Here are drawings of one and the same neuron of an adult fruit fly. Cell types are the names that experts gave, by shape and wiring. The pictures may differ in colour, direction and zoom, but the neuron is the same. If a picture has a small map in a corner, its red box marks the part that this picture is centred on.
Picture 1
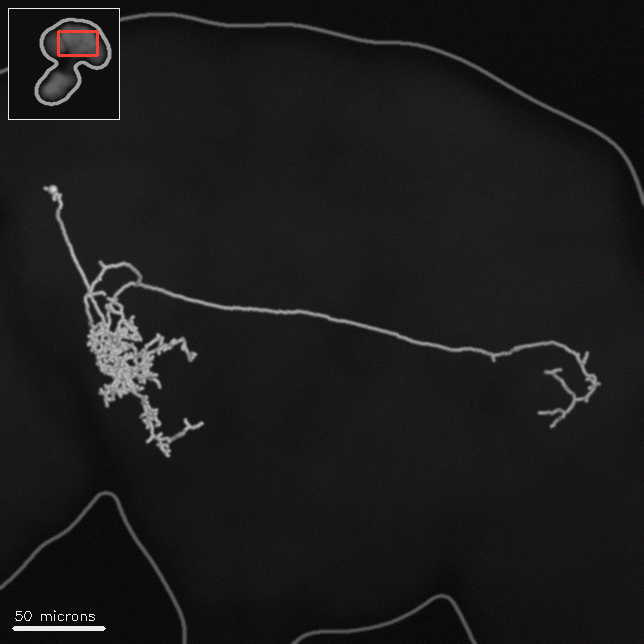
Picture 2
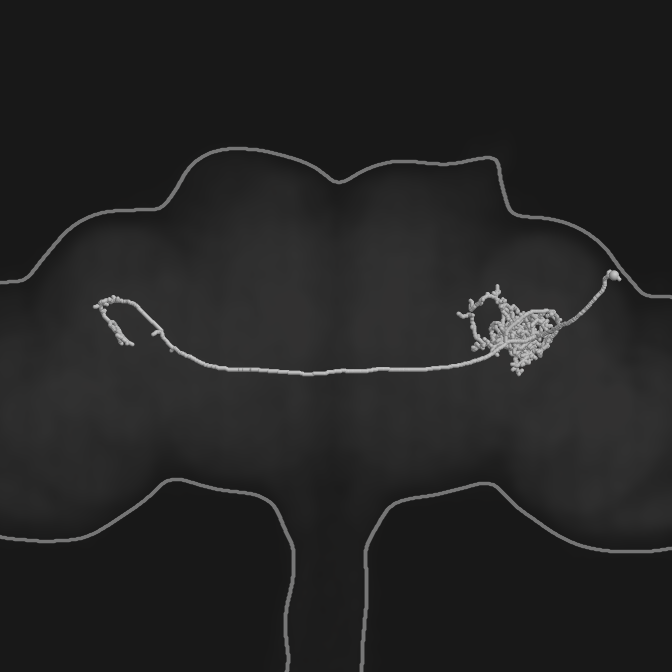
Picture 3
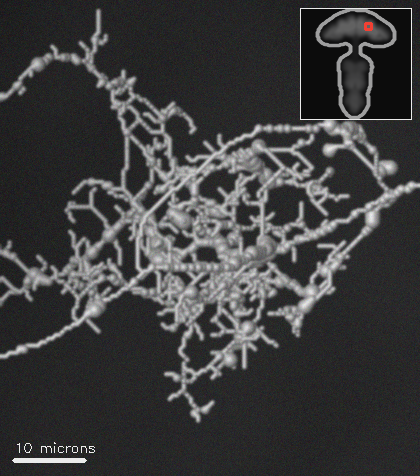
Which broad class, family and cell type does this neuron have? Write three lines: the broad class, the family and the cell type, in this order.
central-brain intrinsic neuron
hemilineage VLPl&d1_lateral
CB1194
